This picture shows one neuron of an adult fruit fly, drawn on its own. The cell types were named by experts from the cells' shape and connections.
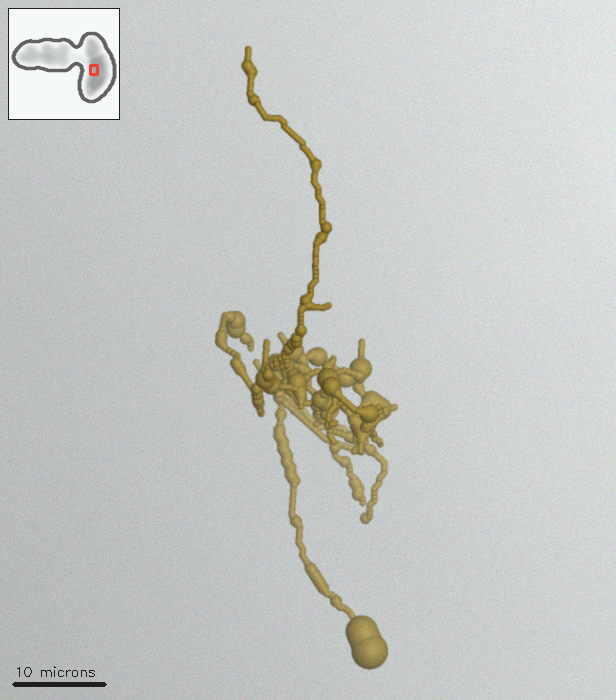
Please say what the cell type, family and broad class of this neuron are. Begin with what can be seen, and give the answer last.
It lies in the brain. The cell body is at the bottom of the picture. By the scale bar it is about 65 microns tall in this view. Its cell type is CB1884. The family is hemilineage SLPpm2. This is a central-brain intrinsic neuron.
